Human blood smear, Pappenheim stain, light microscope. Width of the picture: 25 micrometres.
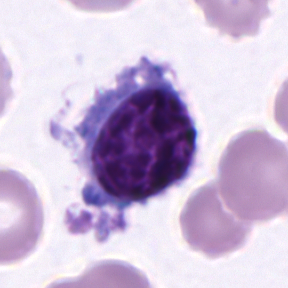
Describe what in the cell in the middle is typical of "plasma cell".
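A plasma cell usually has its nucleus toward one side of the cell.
Here the nucleus sits off-centre toward the right, leaving most of the cytoplasm on the left, so that goes with the name.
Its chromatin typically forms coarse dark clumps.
This chromatin is dark purple and coarsely clumped, with paler streaks between the clumps, which also fits a plasma cell. The cytoplasm, I note, is blue. Small detached fragments of cytoplasm also lie off the lower left edge of the cell.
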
